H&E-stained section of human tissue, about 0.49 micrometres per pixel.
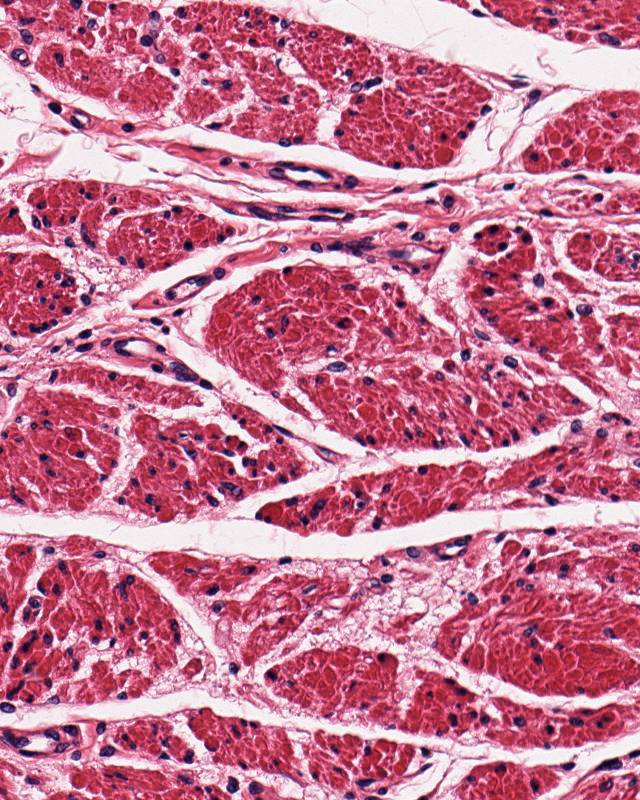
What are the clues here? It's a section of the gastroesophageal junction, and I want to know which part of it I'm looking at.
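Smooth muscle is what this field shows. First, it is built of separate bundles of muscle cells, split by pale septa running roughly horizontally. Second, within most bundles the cells are cut across, as small round to polygonal profiles with deep pink-red cytoplasm.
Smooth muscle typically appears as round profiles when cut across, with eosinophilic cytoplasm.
Third, each small, dark, round nucleus sits centrally.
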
